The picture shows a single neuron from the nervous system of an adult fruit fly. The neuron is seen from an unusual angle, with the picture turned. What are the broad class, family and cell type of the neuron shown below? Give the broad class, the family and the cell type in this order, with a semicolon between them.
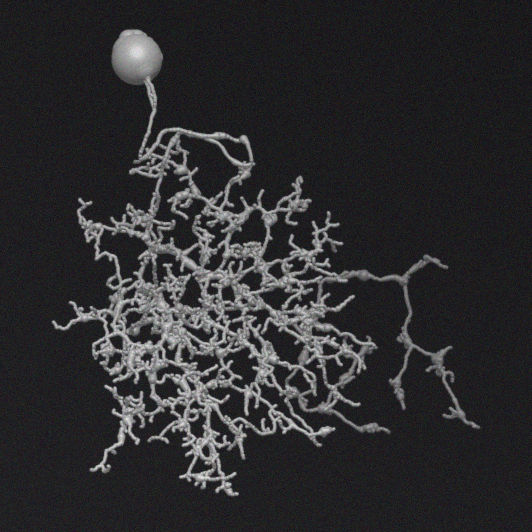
optic-lobe intrinsic neuron; Tlp; Tlp13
